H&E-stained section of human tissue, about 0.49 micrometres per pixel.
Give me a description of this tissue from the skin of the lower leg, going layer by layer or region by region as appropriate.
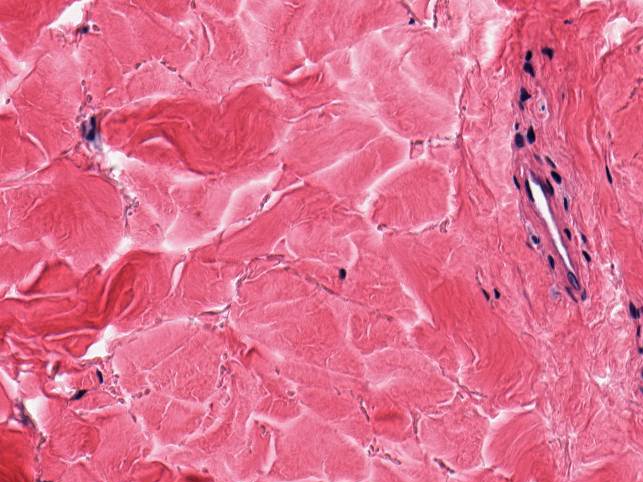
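Bundles run in many directions, so neighbouring bundles are cut across or obliquely. A fine, wavy fibrillar texture is visible within each bundle. Nuclei are sparse: only a few small dark ones lie scattered in the clefts between bundles. Around the vessel, the nuclei are dark and elongated.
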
